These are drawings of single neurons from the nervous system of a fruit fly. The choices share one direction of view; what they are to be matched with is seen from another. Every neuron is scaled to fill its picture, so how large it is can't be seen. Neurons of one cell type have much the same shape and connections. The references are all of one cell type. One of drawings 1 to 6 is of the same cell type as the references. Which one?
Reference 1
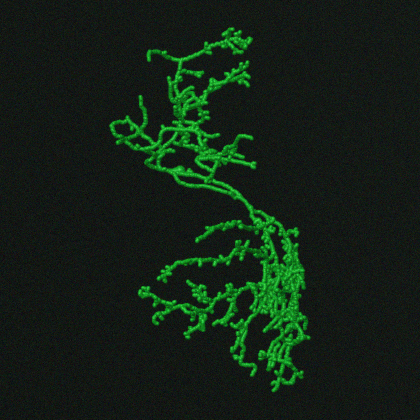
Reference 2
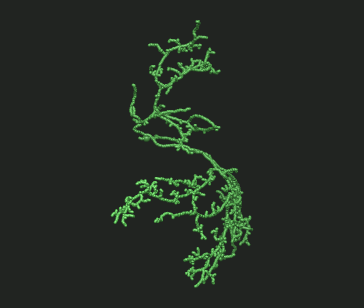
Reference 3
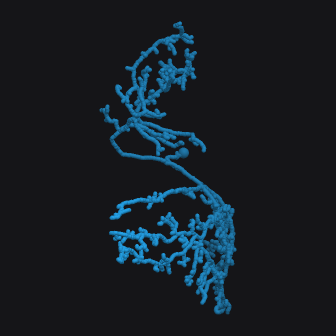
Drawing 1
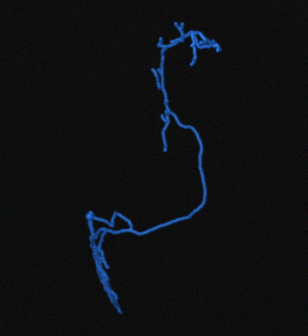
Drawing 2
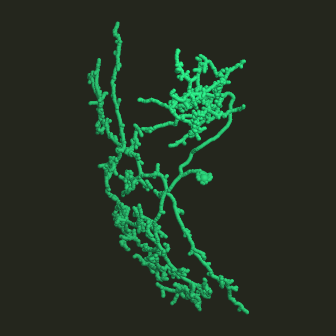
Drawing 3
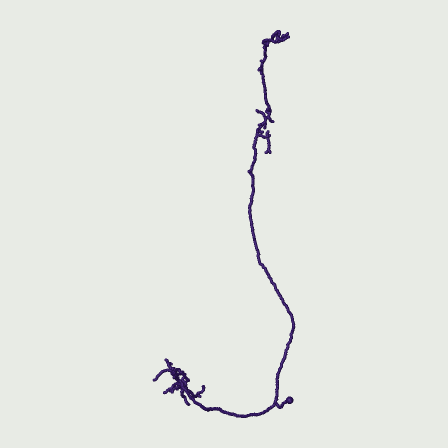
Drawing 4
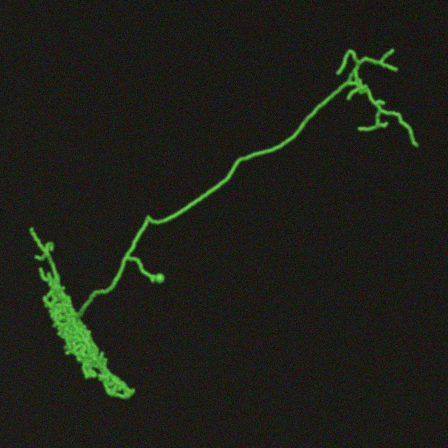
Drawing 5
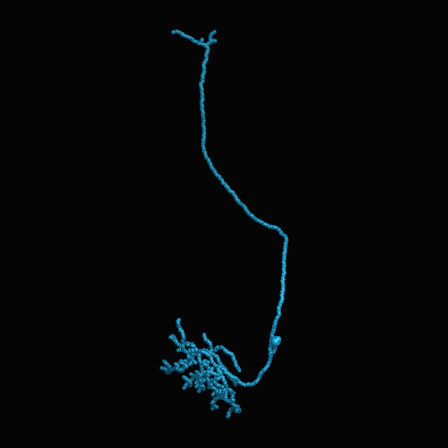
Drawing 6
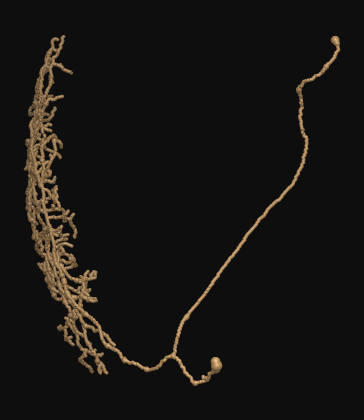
2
